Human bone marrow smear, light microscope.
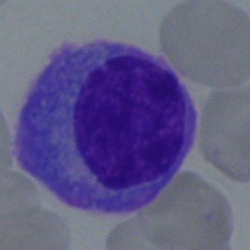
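Plasma cell at the centre, roughly round in outline. Its cytoplasm forms a wide crescent on the left of the nucleus, and a paler zone lies against the nucleus on that side. See that no distinct granules show in the cytoplasm.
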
